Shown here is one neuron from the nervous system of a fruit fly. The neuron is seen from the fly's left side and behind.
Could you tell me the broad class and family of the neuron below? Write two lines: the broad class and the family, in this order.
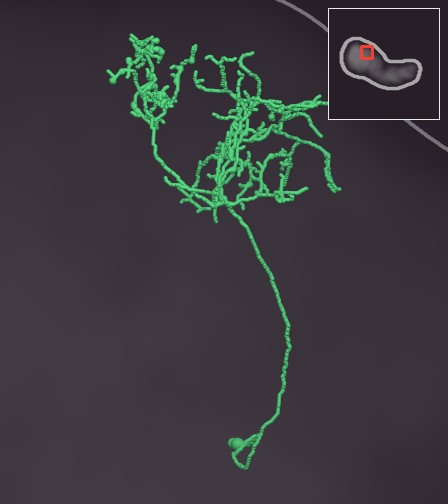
central-brain intrinsic neuron
hemilineage SLPal3_and_SLPal4_dorsal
